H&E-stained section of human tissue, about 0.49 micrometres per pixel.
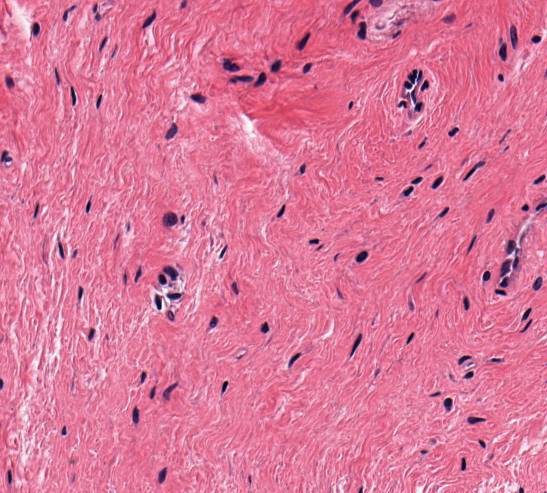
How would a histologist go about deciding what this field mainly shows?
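The field shows dense connective tissue: dense pink-staining collagenous tissue fills all of it, with no epithelium anywhere. Its fine, wavy collagen fibres lie closely packed in interwoven bundles. The nuclei are sparse and widely spaced, set apart by abundant collagen, and are dark, small and mostly elongated or spindle-shaped, as in fibroblasts.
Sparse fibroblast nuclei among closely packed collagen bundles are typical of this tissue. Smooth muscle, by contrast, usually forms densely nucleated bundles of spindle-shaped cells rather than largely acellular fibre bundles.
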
